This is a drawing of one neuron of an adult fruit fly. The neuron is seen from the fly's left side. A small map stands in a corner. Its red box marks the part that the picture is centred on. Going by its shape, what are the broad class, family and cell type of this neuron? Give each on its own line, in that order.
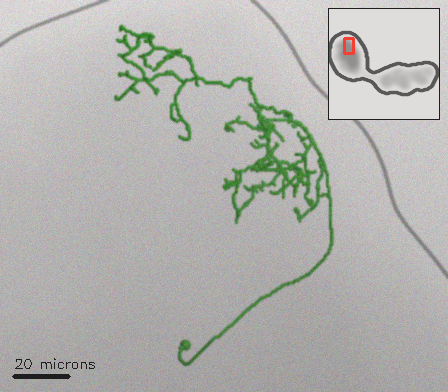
central-brain intrinsic neuron
hemilineage LHa3
CB2743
